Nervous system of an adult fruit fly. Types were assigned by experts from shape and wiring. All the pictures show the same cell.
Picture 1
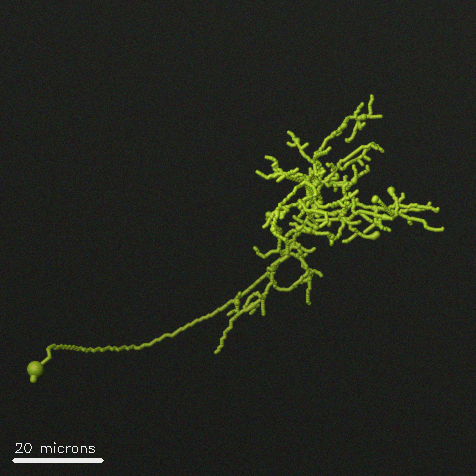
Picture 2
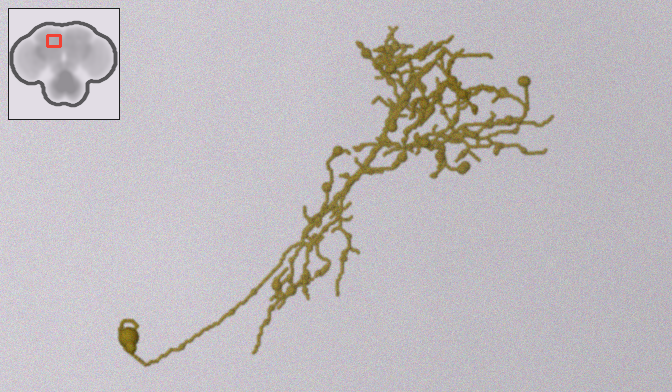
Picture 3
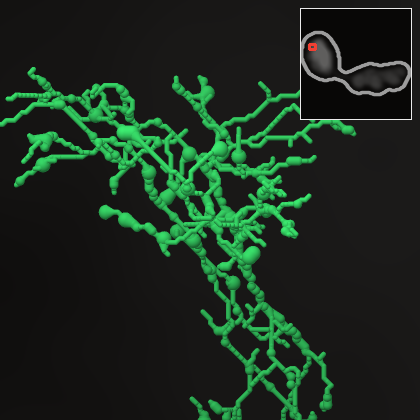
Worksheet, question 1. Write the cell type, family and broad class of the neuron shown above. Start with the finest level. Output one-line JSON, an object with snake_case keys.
{"cell_type": "CRE056", "family": "hemilineage EBa1", "broad_class": "central-brain intrinsic neuron"}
